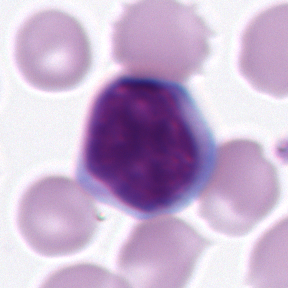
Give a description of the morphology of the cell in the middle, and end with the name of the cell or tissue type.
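Outline: smooth, no surface projections. Nucleus: one rounded mass, no lobes. Cytoplasm: pale blue, no granules visible. Typical lymphocyte.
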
